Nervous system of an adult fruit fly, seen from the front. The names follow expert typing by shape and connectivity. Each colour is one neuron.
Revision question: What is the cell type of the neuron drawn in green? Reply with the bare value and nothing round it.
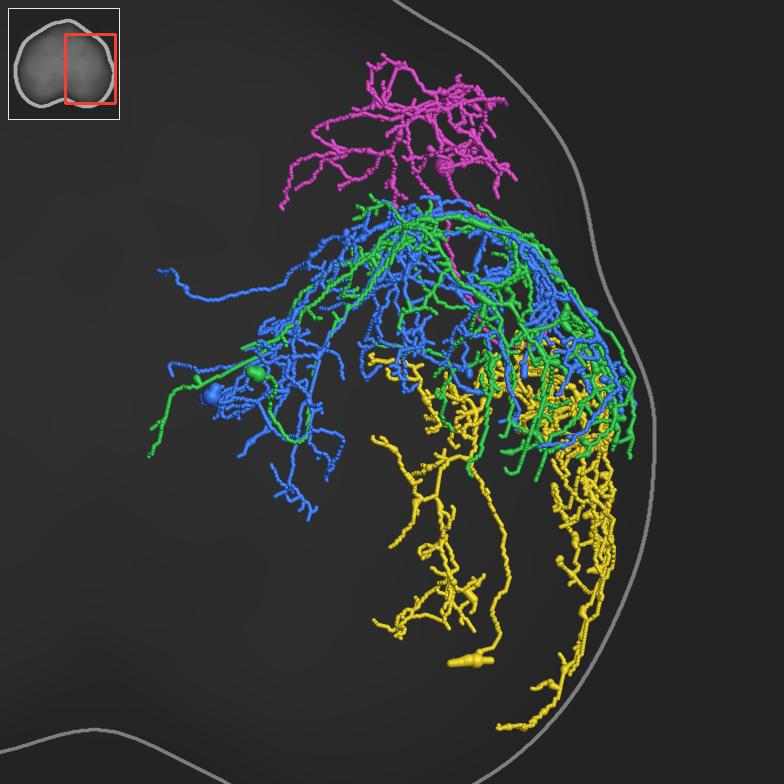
IN08A026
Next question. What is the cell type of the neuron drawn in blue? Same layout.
IN08A030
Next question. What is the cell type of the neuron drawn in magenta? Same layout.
IN08A031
